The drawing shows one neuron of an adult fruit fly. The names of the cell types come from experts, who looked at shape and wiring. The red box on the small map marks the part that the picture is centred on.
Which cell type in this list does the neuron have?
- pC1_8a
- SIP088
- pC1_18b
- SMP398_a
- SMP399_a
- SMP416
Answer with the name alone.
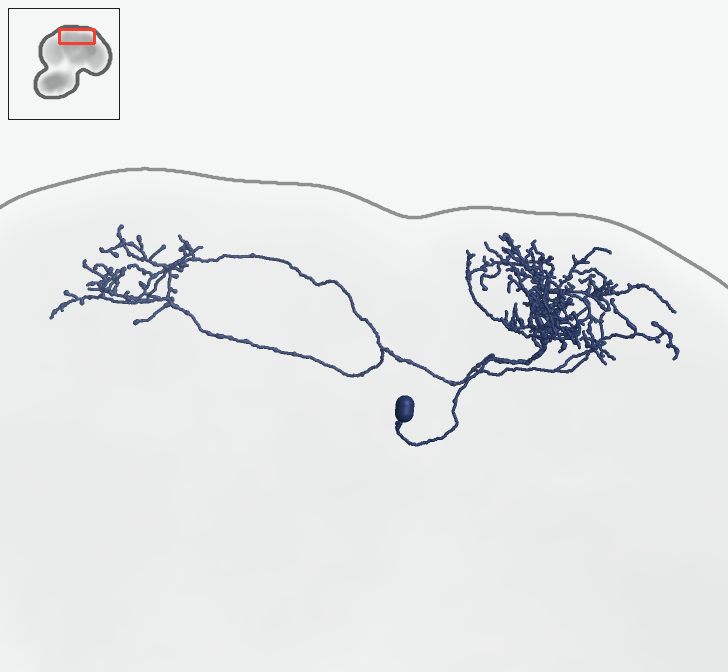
SIP088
